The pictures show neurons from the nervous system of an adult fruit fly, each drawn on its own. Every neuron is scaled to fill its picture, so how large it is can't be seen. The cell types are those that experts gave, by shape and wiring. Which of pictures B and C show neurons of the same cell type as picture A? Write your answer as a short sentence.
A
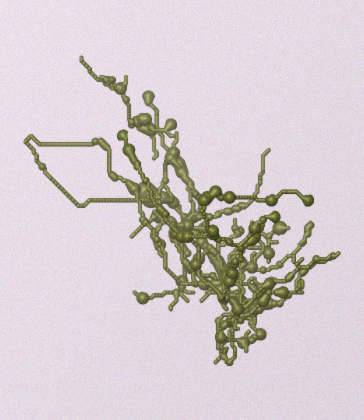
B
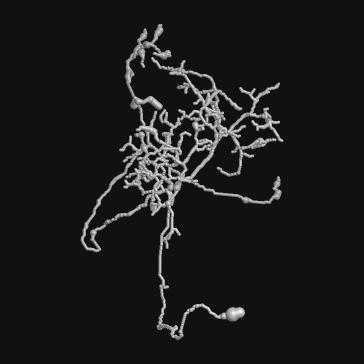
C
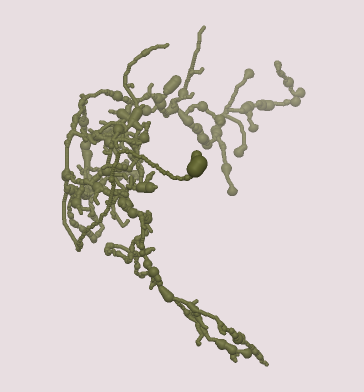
Picture C is of the same cell type.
